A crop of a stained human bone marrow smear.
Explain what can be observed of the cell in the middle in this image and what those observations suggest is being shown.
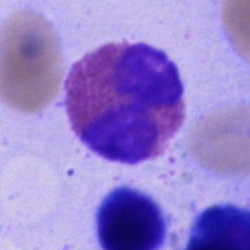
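Reddish-pink granules pack the cytoplasm of this roughly round cell, and the widest band of that granular cytoplasm lies on the left side. The nuclear chromatin stains dense and dark purple-blue. Here we have an eosinophil.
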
